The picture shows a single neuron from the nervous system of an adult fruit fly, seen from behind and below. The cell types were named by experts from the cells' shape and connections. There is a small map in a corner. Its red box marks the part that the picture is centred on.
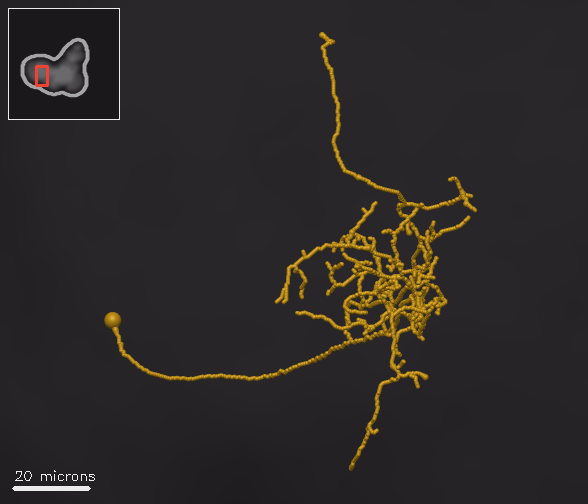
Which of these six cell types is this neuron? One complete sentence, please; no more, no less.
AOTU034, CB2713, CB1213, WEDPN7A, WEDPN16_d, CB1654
The cell type of the neuron here is CB1213.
